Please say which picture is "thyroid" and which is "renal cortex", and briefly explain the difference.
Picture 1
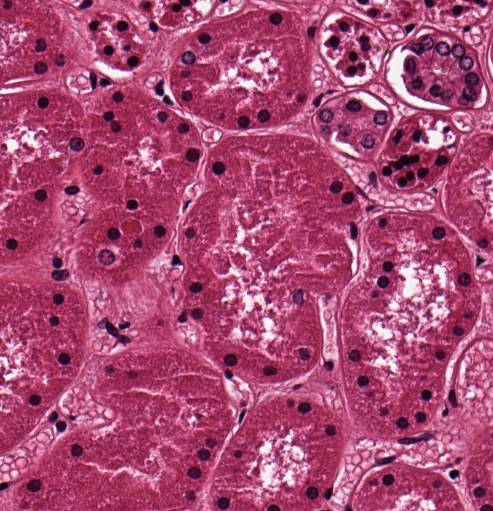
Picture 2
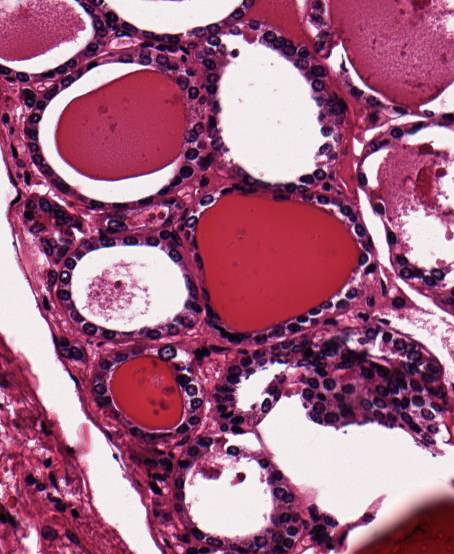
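Of the two, picture 1 shows renal cortex and picture 2 shows thyroid. The large tubules of picture 1 are lined by one layer of cells with plentiful pink granular cytoplasm and round, dark, widely spaced nuclei. In the narrow spaces between tubules run thin-walled capillaries holding pale round red blood cells, and the stroma there is scant, with only a few small dark elongated nuclei. Picture 2 is made of closely packed, rounded follicles of varying size, divided by thin partitions. A single layer of low cuboidal epithelial cells with round, darkly stained nuclei lines each follicle. In the lower right, a dense cluster of small dark nuclei lies between the follicles.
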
